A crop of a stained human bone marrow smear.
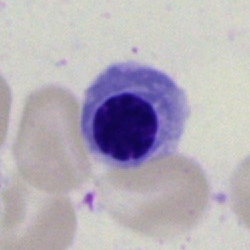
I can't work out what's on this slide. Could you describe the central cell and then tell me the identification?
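The nucleus is eccentric, positioned toward the lower left of the cell. No nucleoli are visible within it. A moderate amount of blue cytoplasm surrounds it, broadest on the upper right side. No granules are visible in the cytoplasm. The cell is an erythroblast.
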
